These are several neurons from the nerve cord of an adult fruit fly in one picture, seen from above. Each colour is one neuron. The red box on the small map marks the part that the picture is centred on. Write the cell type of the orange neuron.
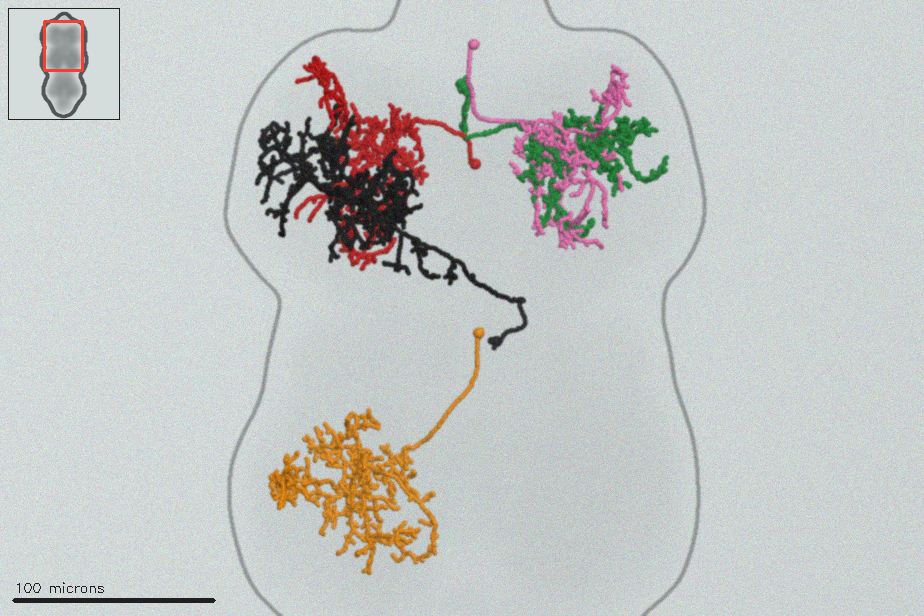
IN13B070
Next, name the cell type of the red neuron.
IN13B068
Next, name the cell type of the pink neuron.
IN13B069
